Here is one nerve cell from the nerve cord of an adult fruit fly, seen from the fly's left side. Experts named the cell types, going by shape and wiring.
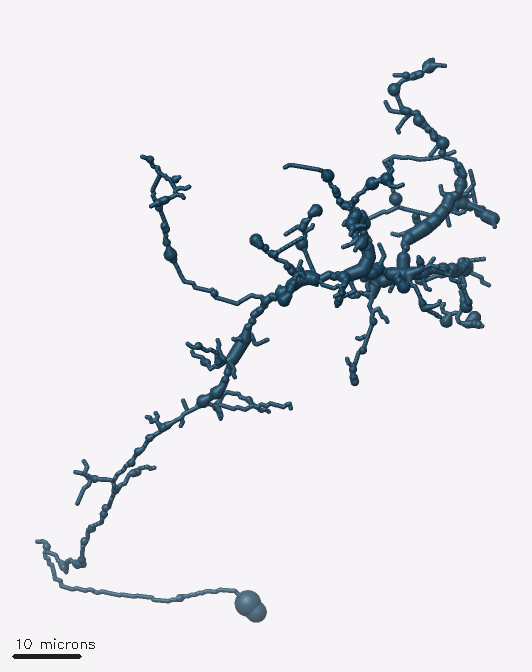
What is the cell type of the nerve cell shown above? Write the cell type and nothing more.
IN13B089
